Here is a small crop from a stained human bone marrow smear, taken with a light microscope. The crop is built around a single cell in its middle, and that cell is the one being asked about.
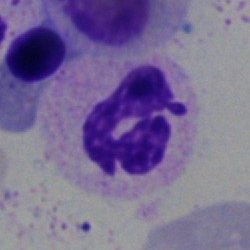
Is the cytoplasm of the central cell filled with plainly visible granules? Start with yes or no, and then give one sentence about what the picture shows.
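Yes. Fine pink-violet granules are scattered through the cytoplasm.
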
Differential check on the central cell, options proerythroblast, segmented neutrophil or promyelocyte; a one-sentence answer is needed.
The cell centred in this crop is categorized as a segmented neutrophil.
